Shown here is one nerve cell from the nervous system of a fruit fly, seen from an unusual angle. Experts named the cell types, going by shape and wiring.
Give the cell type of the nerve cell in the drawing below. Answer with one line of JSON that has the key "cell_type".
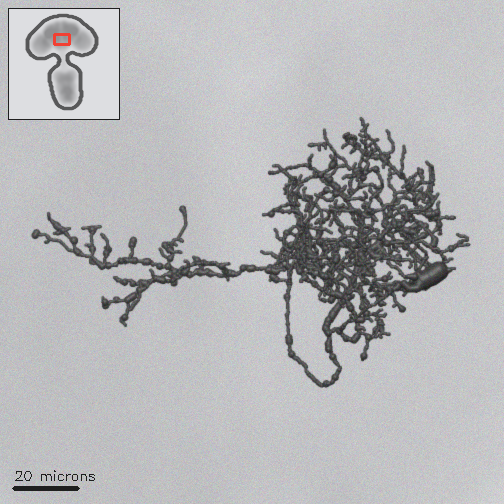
{"cell_type": "GNG179"}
